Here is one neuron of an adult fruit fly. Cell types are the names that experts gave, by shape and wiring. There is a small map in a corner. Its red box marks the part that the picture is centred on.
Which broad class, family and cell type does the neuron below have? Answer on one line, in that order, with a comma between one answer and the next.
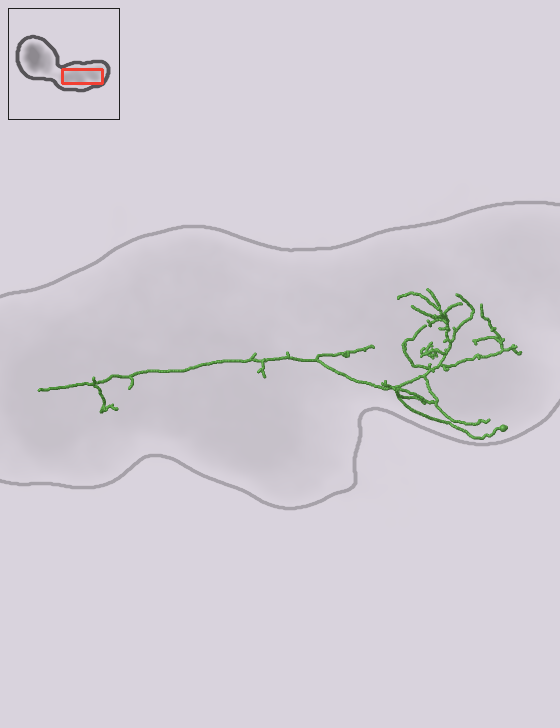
nerve-cord intrinsic neuron, hemilineage 10B, IN10B038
